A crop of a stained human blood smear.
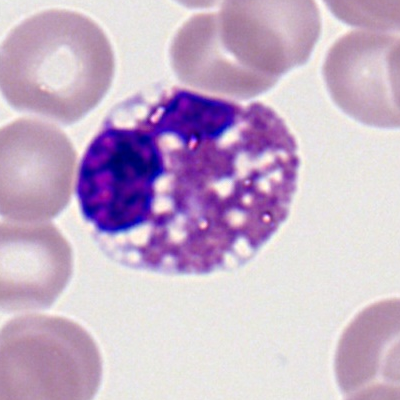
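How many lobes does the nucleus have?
Two, lying against the left and upper edge of the cell.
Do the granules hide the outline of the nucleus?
No, the nuclear outline stays visible.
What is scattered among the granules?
Small, clear, unstained spots.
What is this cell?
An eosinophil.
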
